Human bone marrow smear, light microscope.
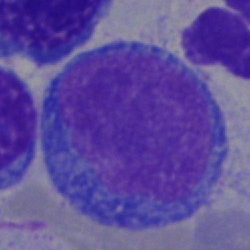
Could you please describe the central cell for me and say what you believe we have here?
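Starting with shape: the cell is round, with a smooth outline. Chromatin next: fine and evenly spread, with no coarse clumps. Then the cytoplasm, a narrow rim stained deep blue and widest along the lower left side. Last, the name: a proerythroblast.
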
